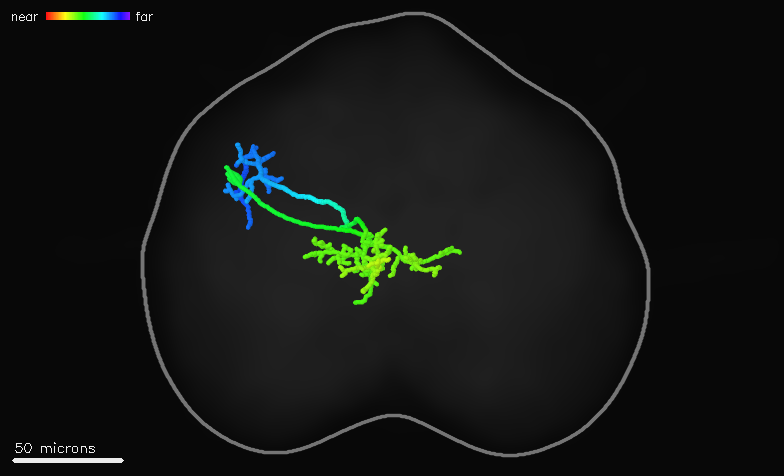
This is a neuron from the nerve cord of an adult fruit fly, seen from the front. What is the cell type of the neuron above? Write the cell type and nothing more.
GFC3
